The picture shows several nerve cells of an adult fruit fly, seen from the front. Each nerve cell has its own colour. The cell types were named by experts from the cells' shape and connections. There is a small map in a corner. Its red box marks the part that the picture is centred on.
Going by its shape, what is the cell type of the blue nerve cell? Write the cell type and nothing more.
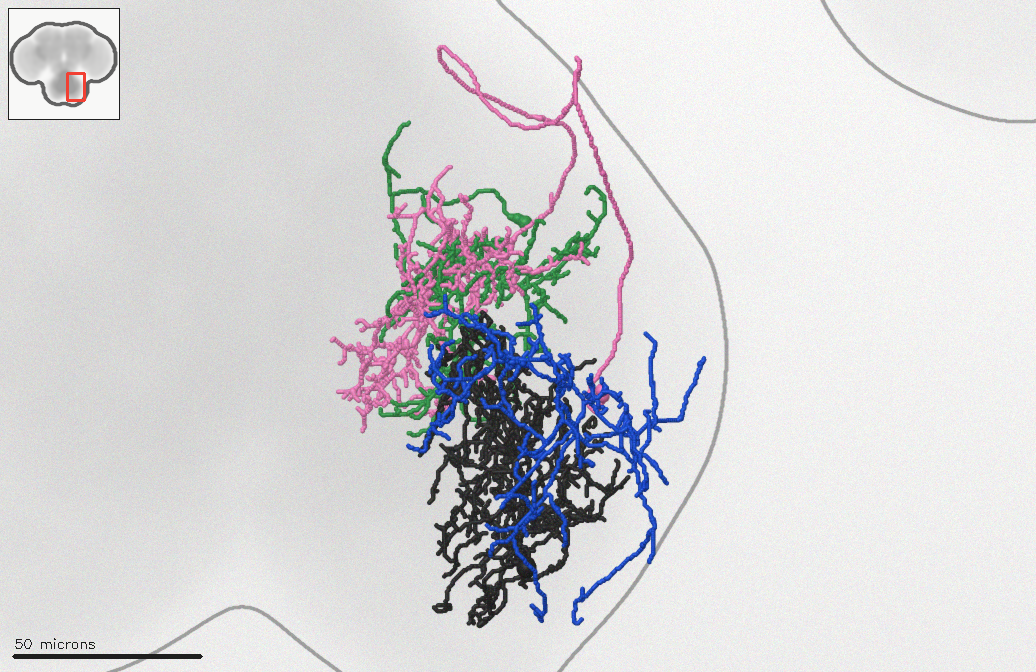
IN20A.22A055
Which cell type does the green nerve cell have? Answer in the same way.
IN20A.22A041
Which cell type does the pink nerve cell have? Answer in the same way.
INXXX321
